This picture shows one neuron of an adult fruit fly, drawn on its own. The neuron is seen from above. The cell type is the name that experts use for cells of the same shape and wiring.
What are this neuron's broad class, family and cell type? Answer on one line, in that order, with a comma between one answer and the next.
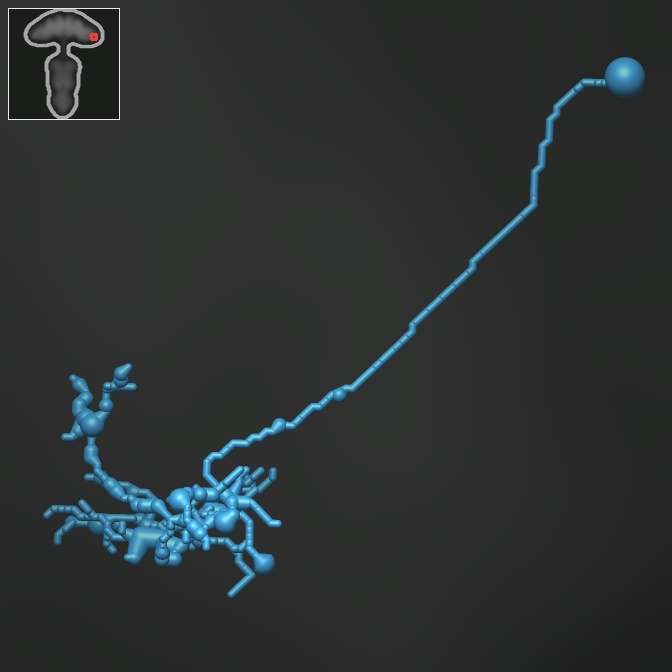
optic-lobe intrinsic neuron, Cm, Cm2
